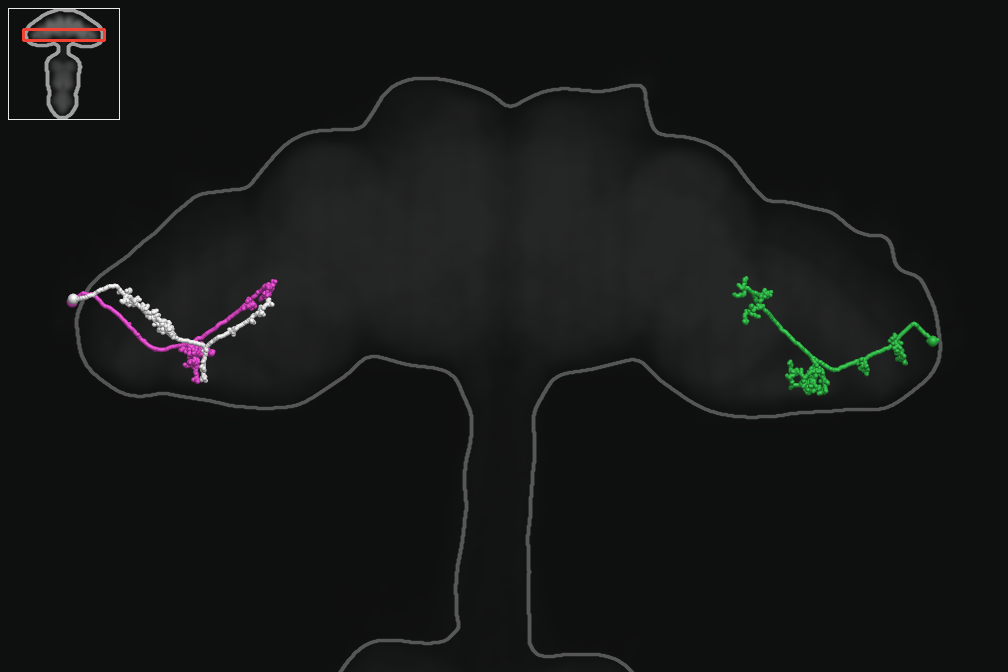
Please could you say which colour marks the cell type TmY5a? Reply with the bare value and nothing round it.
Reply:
white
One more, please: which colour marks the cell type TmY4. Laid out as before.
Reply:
green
